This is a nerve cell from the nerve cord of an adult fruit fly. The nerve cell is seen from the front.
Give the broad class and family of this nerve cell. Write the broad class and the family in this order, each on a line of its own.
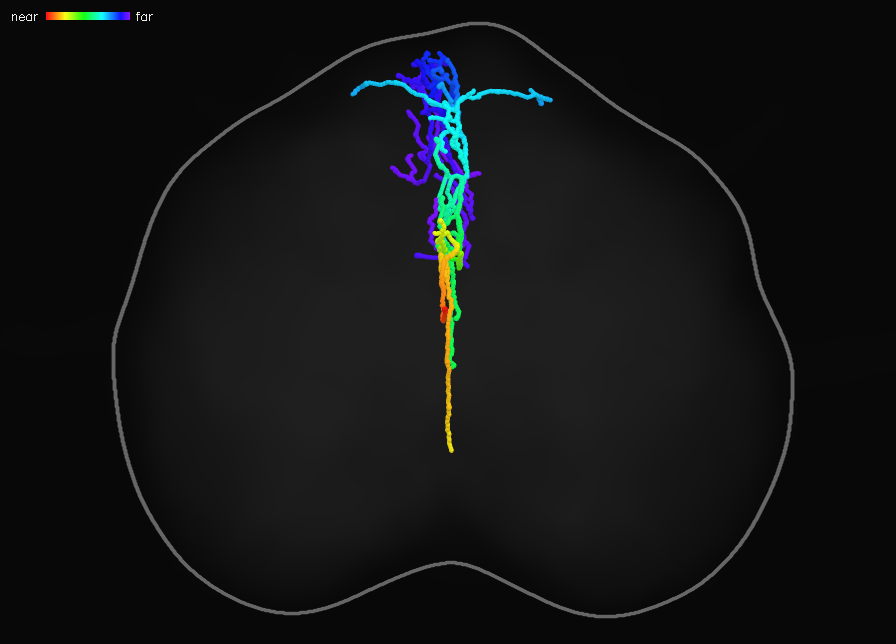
descending neuron
hemilineage SMPpv2_dorsal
